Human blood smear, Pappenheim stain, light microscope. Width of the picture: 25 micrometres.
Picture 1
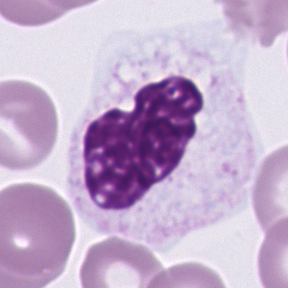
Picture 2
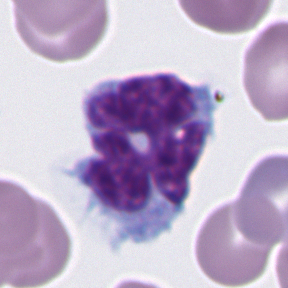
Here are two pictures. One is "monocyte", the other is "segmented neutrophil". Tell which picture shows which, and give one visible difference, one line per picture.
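Picture 1 – segmented neutrophil. Fine lilac granules are dusted throughout the cytoplasm.
Picture 2 – monocyte. No distinct granules can be seen in the cytoplasm.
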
